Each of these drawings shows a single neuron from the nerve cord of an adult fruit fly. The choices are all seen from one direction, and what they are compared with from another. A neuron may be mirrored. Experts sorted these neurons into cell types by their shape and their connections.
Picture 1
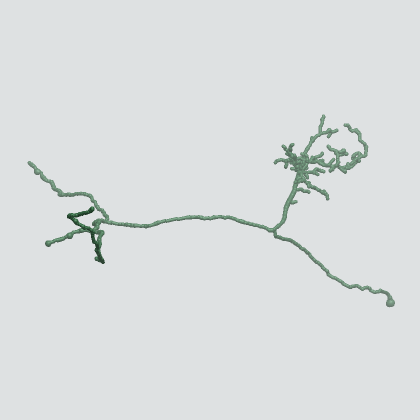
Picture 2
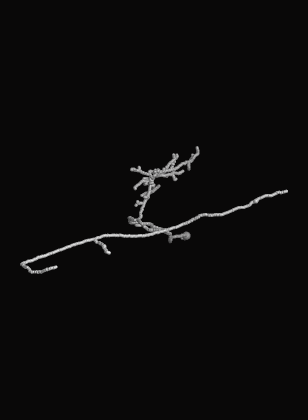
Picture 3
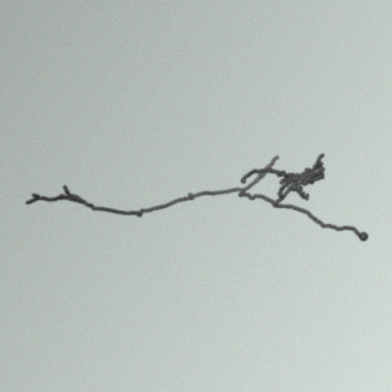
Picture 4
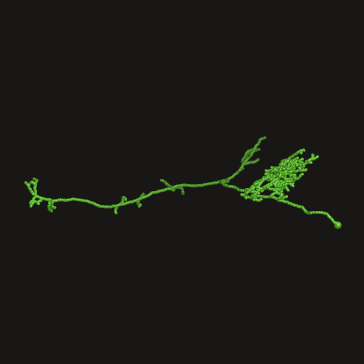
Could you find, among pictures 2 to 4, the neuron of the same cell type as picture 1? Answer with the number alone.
3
